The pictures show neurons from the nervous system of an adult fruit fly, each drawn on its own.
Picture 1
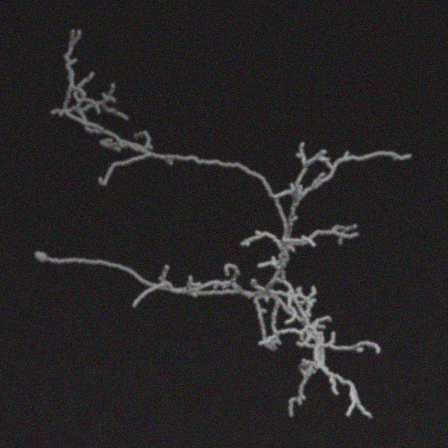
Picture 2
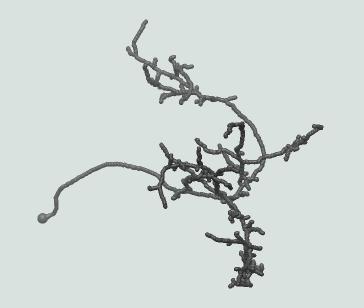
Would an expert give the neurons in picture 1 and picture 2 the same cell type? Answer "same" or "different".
same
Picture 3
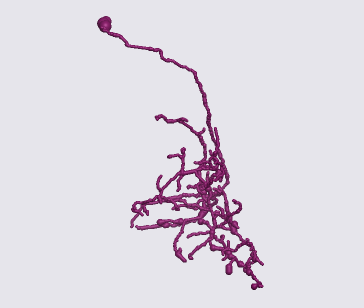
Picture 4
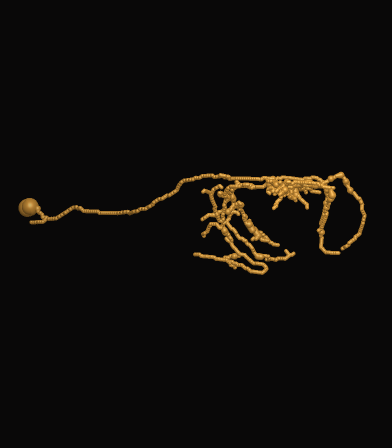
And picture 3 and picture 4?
same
